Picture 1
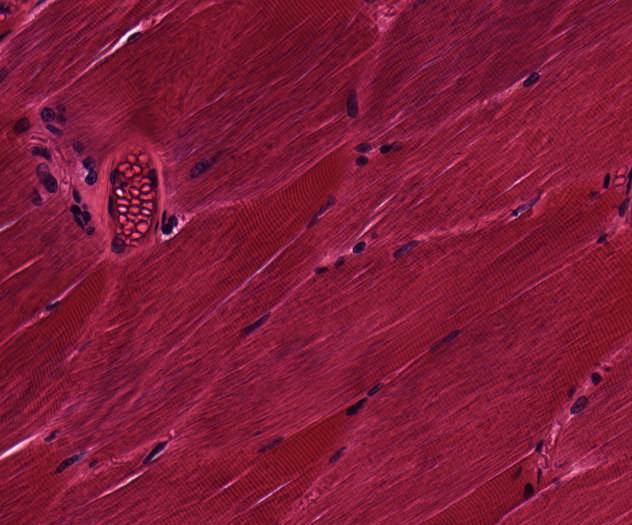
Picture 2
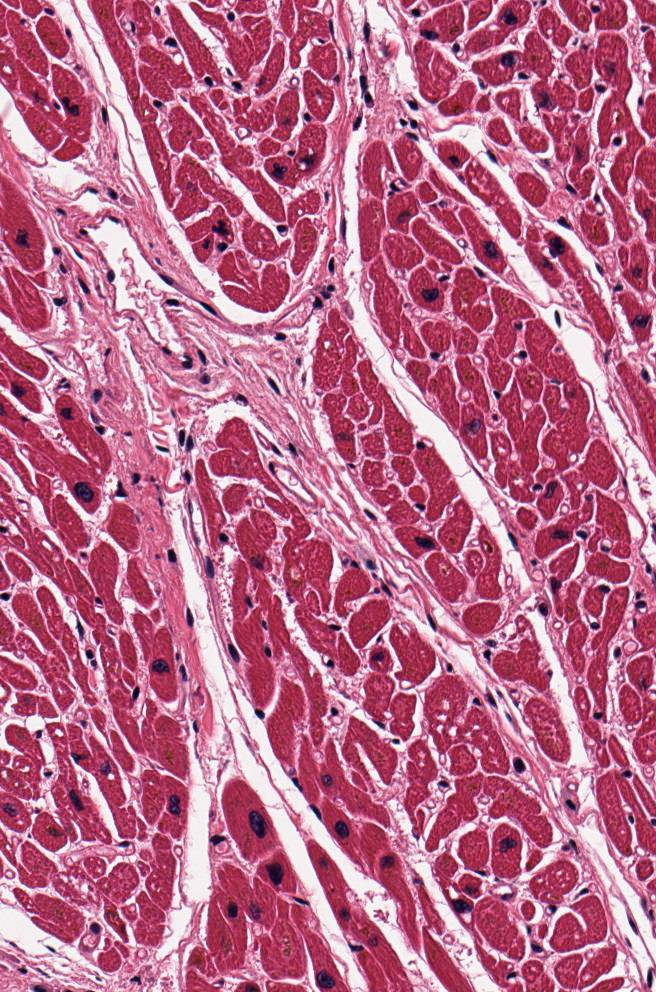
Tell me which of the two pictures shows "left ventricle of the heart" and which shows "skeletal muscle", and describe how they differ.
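In this pair, skeletal muscle is the tissue of picture 1, and the left ventricle of the heart that of picture 2. The skeletal muscle fibres show fine, regular cross-striations across their width and stain a deep pink-red throughout. Their nuclei are dark and elongated and sit at the edges of the fibres. The left ventricle fibres, by contrast, are grouped into bundles separated by pale clefts and thin connective-tissue septa, running diagonally from upper left to lower right. Most are cut across or obliquely, giving rounded to oval profiles, and each fibre's nucleus lies in its centre rather than at its edge.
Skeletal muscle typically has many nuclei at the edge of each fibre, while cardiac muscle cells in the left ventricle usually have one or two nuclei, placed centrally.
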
